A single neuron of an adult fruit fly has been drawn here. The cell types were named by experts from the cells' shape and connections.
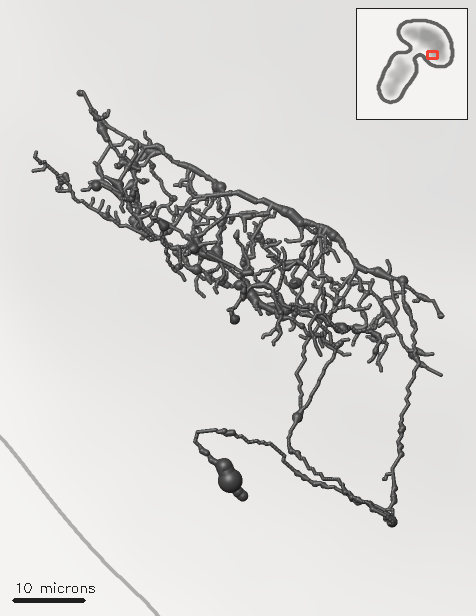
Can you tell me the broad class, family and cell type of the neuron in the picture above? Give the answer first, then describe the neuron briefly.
It is an optic-lobe intrinsic neuron. The family is LPi. It is of cell type LPi2d. It is in the brain and does not reach the nerve cord. The cell body is at the bottom of the picture. Dozens of branch ends can be seen.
